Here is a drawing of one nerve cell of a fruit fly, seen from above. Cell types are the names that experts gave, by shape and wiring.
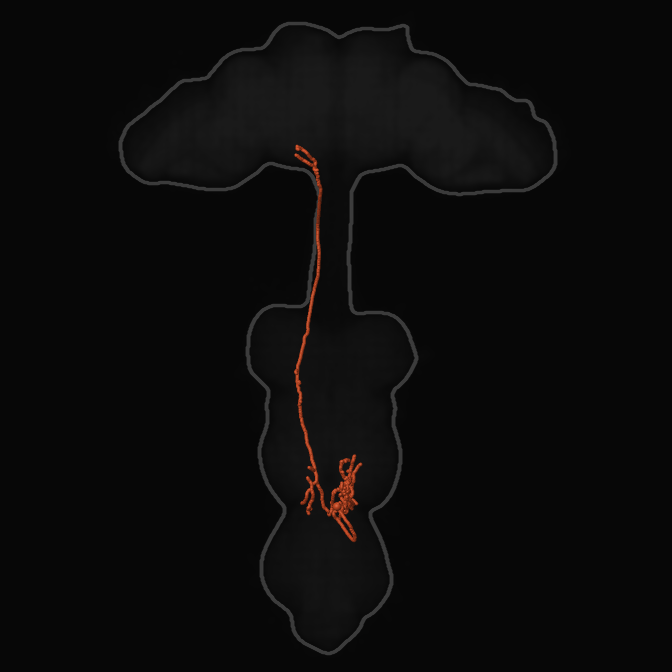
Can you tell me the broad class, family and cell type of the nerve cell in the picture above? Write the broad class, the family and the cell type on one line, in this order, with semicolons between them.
ascending neuron; hemilineage 19B; AN19B046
